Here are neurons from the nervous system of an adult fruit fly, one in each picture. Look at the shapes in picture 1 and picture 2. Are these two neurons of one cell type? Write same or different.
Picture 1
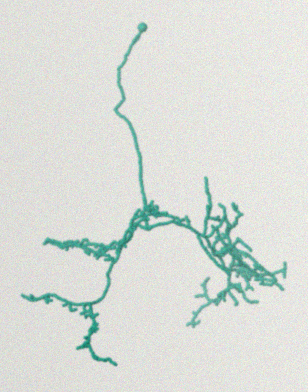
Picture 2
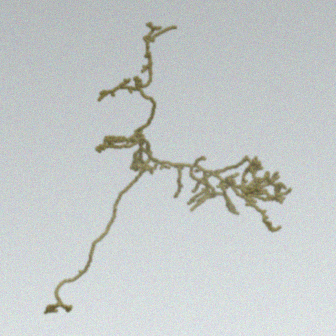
same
